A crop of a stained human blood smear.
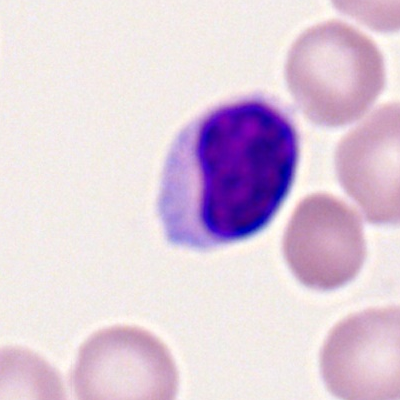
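Lymphocyte whose nucleus sits off-centre, toward the right side of the cell. The left border of that nucleus is gently indented, and its chromatin is dark purple and coarsely clumped. A moderate rim of pale blue cytoplasm lies mostly on the left side of the nucleus.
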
